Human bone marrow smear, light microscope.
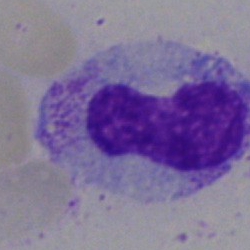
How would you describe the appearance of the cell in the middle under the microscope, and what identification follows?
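See that notch in the upper edge of the nucleus? It gives it a two-lobed, dumbbell-like shape. The nucleus sits over toward the right side, and its chromatin stains dark purple and looks dense. There's plenty of pale grey-blue cytoplasm around it. So this one's a band neutrophil.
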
